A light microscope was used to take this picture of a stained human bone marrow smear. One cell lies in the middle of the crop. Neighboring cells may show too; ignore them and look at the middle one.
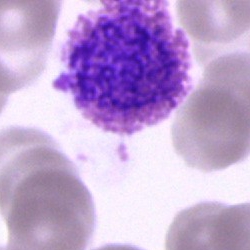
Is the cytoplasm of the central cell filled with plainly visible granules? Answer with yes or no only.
Yes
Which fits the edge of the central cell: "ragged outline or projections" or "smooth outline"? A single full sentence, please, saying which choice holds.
Ragged or frayed parts, or projections, blebs or tags, break the cell's edge.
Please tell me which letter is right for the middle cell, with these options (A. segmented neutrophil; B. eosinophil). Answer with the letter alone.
B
